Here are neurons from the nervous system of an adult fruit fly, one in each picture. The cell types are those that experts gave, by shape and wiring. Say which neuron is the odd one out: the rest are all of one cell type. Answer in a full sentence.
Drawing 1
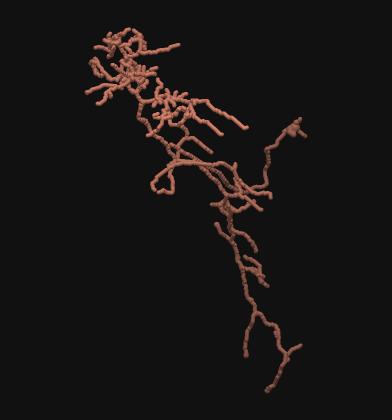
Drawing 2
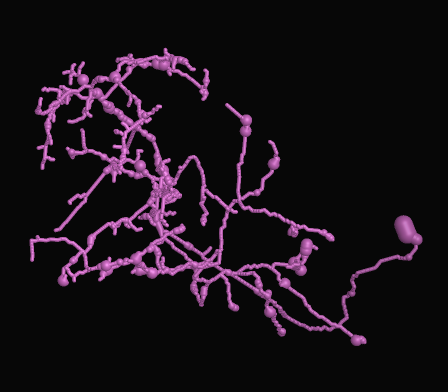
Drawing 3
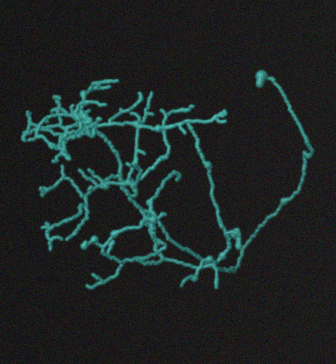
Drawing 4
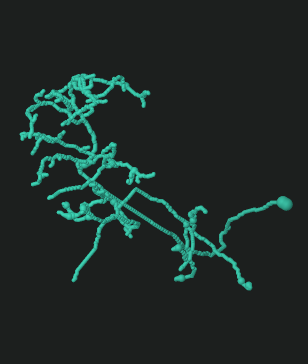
Drawing 1 is the odd one out.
